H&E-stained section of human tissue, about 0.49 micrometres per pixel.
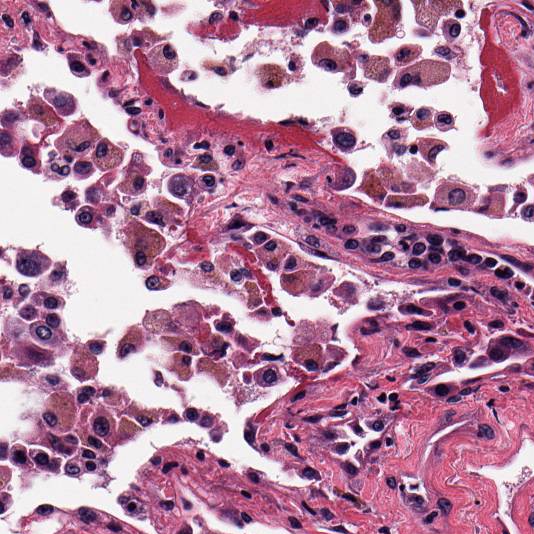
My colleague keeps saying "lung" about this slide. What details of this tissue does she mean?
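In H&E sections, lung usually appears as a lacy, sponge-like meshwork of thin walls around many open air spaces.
Going with that, irregular, branching strands of tissue here are separated by wide white spaces. Large rounded cells with abundant golden-brown granular cytoplasm lie loose in clusters within the spaces, mostly in the left and upper parts. Smooth, deep-red homogeneous material lines the upper edges of strands near the top centre and top right. Not going with it, the lower right corner is filled by dense, wavy pink collagen fibres instead of a lacy meshwork.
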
